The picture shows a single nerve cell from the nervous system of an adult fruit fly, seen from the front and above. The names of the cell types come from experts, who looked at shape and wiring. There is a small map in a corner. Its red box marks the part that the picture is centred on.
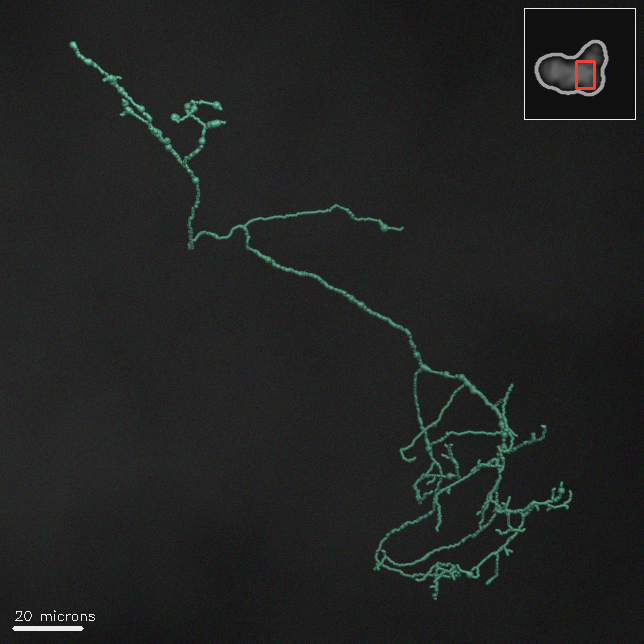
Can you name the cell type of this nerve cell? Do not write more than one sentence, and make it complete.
Within the cell type LPT101 sits this nerve cell.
